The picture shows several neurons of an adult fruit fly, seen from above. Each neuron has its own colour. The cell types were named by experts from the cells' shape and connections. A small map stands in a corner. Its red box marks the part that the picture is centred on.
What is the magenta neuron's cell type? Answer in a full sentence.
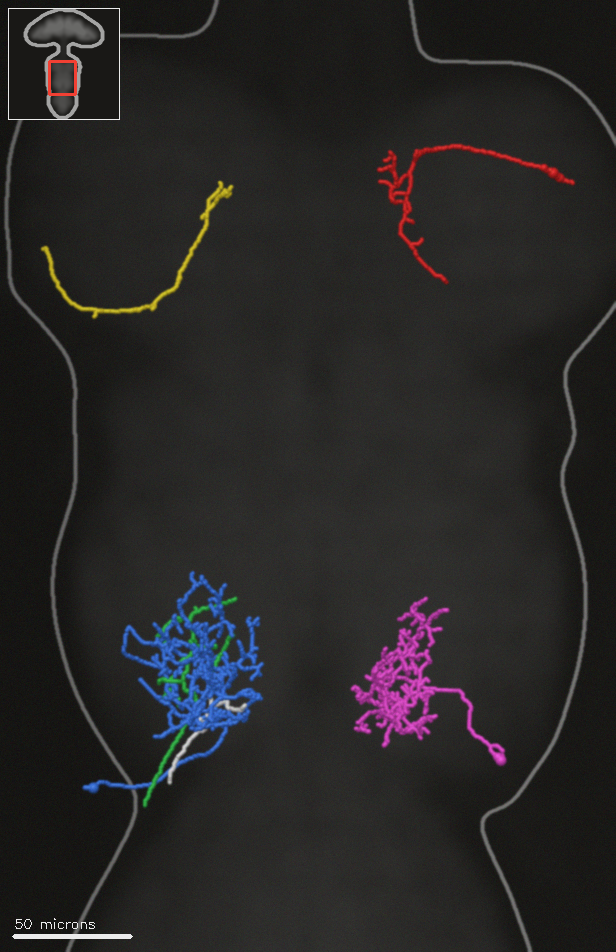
The cell type is IN01B056.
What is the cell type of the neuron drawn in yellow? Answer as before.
The cell type is SNta30.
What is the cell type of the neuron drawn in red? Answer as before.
The cell type is SNta29.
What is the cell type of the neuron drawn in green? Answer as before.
The cell type is SNxx33.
